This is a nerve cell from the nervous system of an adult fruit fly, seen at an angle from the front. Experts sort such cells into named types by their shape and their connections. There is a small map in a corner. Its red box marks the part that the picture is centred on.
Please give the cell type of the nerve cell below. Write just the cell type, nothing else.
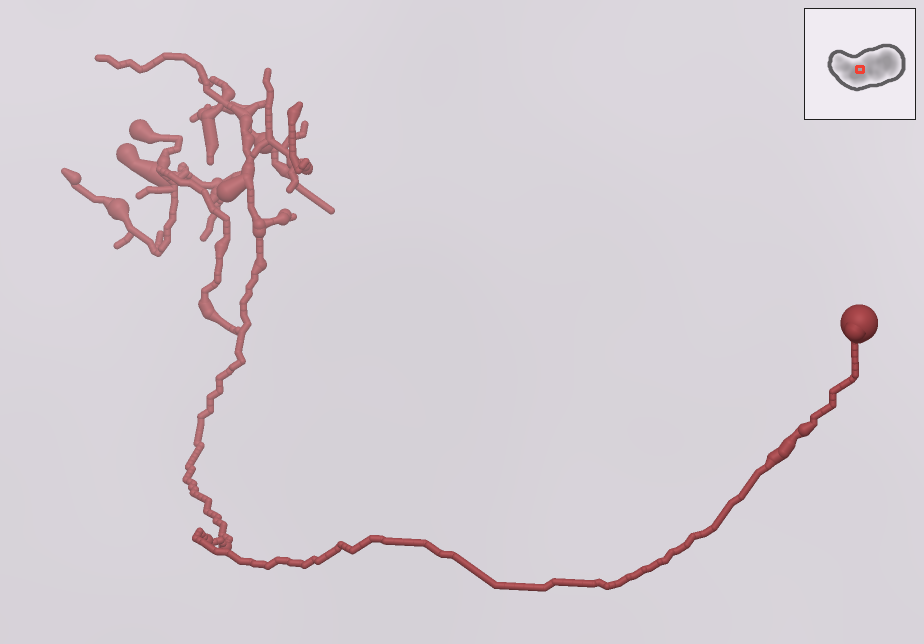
Cm4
